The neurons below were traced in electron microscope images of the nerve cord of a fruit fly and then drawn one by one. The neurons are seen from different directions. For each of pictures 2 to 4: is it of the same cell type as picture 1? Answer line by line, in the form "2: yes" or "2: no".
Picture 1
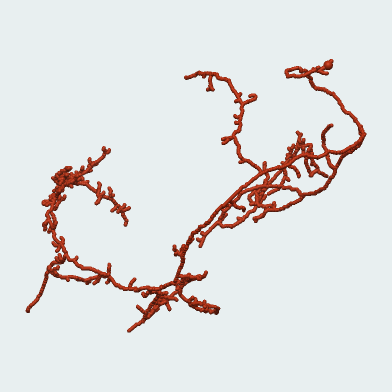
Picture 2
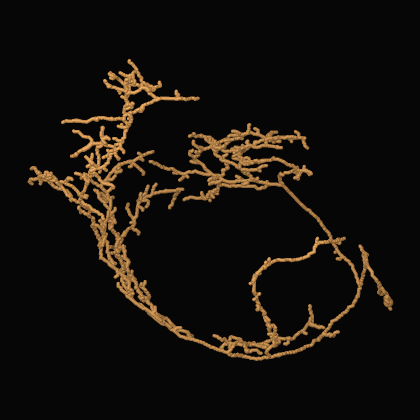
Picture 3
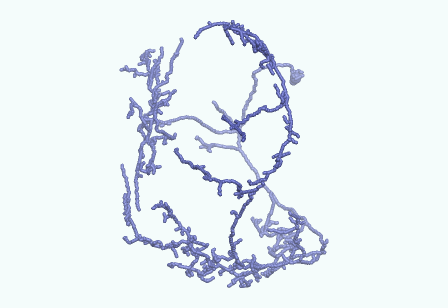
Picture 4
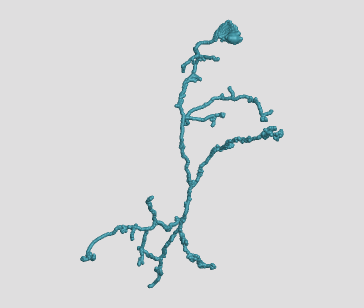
2: yes
3: yes
4: no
